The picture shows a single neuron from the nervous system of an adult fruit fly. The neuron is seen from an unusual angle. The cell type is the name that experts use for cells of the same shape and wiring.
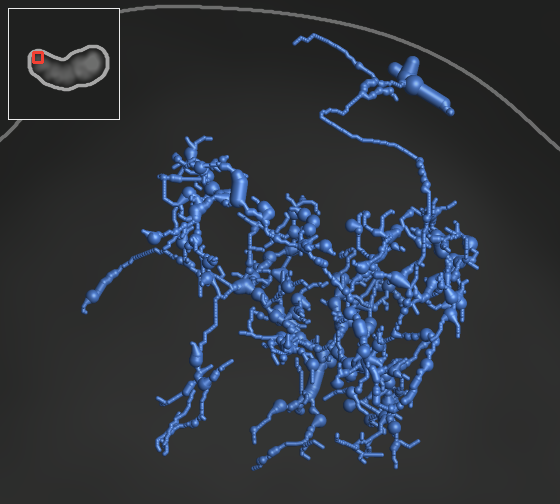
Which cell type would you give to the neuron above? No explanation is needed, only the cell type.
INXXX401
